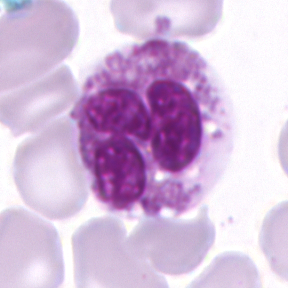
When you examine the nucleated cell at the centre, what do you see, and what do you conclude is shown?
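Looking at the outline, it's roughly round. Two lobes sit stacked on the left, with one more lobe on the right, and I can't make out any nucleoli in them. Coarse purplish-pink granules fill the cytoplasm, packed most densely above the nucleus. So this is an eosinophil.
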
